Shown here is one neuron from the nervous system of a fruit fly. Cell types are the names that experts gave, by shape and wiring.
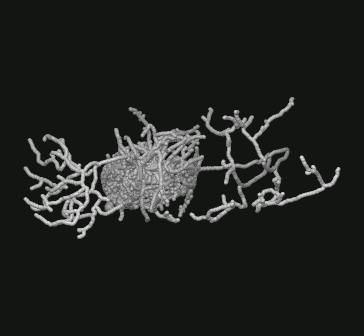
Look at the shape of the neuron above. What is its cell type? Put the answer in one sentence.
The cell type is LPT60.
